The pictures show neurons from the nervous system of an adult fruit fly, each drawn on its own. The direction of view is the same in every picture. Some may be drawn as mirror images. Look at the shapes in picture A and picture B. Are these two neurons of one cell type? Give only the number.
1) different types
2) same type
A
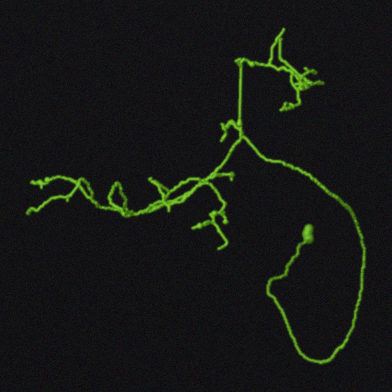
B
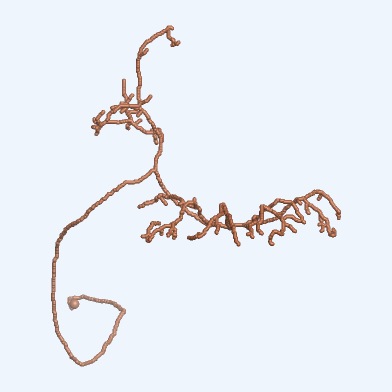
2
